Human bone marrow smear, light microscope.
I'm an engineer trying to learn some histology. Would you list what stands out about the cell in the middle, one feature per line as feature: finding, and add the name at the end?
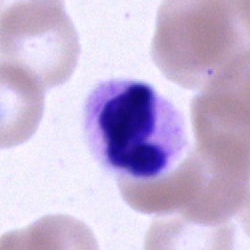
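Outline: roughly round, smooth
Chromatin: dense, dark purple
Nucleoli: none visible
Cytoplasm: pale lilac
Name: segmented neutrophil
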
